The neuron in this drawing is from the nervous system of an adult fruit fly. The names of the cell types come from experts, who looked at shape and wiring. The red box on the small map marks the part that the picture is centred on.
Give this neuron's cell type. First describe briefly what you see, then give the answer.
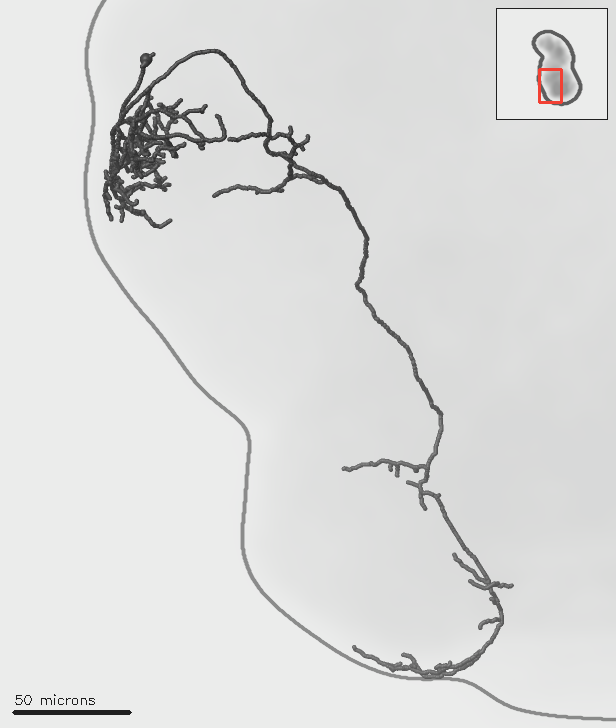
The cell body is at the upper left of the picture. From top to bottom in the picture it spans about 250 microns. Dozens of branch ends can be seen. Its broad class is central-brain intrinsic neuron. Its cell type is SLP465.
